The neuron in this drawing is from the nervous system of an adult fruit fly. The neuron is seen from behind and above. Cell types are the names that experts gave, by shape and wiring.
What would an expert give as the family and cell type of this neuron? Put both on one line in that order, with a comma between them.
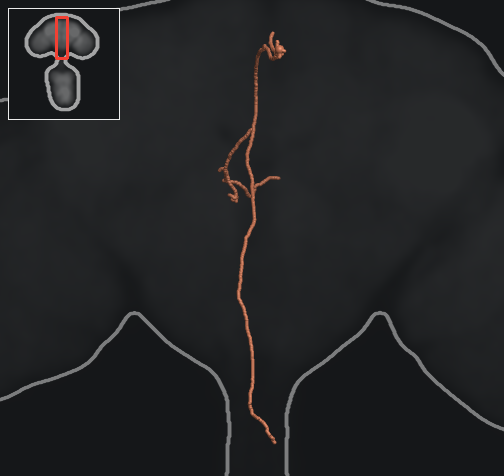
PI, PI3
